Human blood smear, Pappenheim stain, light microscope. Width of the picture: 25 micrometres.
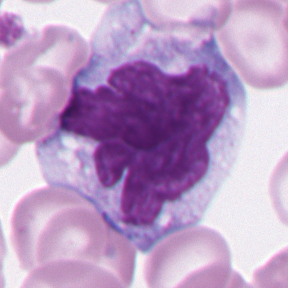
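Monocyte, the central cell in a stained peripheral blood smear. Its outline is irregular and angular rather than round. The nucleus is deeply folded, with several finger-like lobes pointing downward, and no nucleoli can be seen in it. A few small clear spots are scattered in the cytoplasm.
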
